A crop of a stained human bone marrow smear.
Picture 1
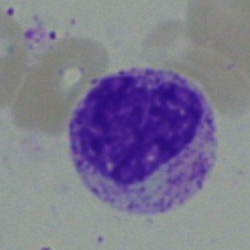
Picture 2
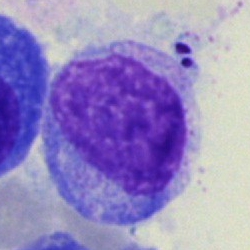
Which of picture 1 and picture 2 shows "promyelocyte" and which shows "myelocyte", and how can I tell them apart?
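Picture 1 shows the myelocyte, and picture 2 the promyelocyte. Compare the chromatin first: in the myelocyte it is dark purple and somewhat coarse and clumped rather than evenly smooth, whereas in the promyelocyte it is finely stippled with small paler spots, not coarsely clumped.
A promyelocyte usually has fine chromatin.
Next, the myelocyte's cytoplasm forms a moderate crescent below and to the right of the nucleus, stained pale lilac, with no clear vacuoles.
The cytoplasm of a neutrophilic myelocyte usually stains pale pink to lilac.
Both cells have a smooth outline, round in the myelocyte and round to oval in the promyelocyte. At the edges, pale red cells lie just beyond the myelocyte's upper left and upper right, and two small dark purple dots sit just outside the promyelocyte's upper right edge.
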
